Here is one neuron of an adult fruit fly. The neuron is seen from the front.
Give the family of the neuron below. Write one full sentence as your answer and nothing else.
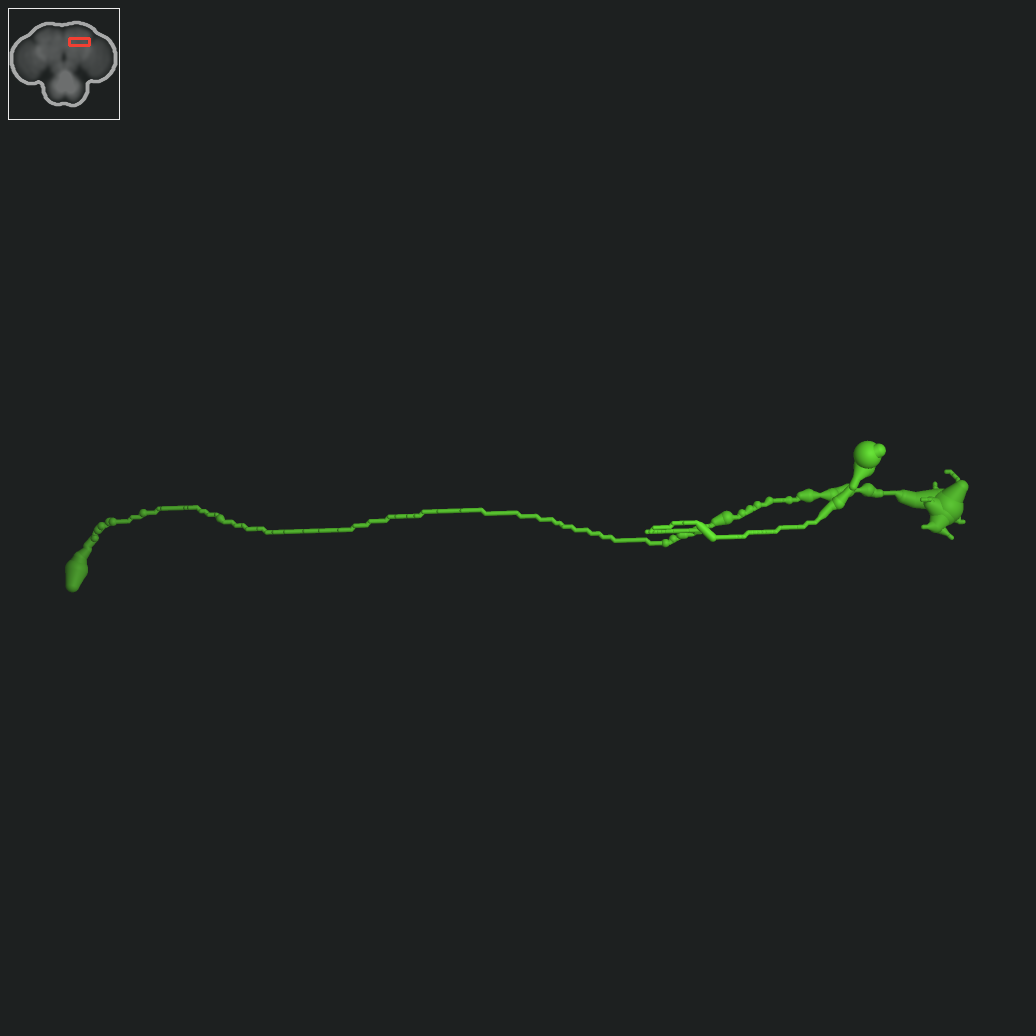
This neuron is given the family hemilineage AOTUv3_dorsal.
